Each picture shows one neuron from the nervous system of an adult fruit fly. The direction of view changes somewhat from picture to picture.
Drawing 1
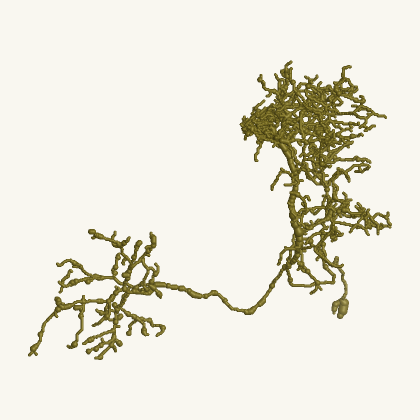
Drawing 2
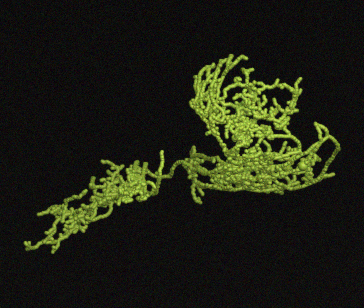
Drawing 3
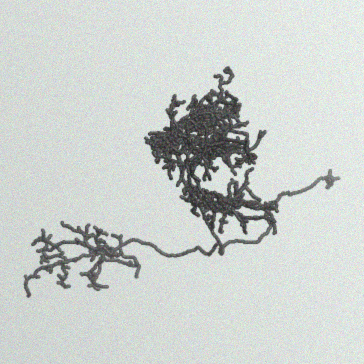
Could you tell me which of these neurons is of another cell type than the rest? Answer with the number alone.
2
